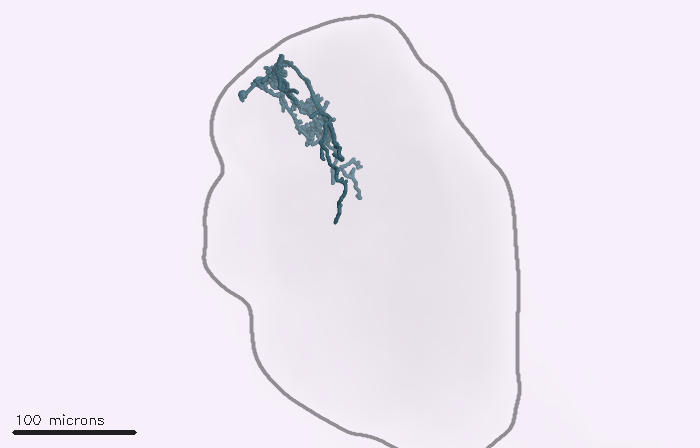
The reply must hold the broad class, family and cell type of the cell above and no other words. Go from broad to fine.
central-brain intrinsic neuron; hemilineage SMPad1; SIP122m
